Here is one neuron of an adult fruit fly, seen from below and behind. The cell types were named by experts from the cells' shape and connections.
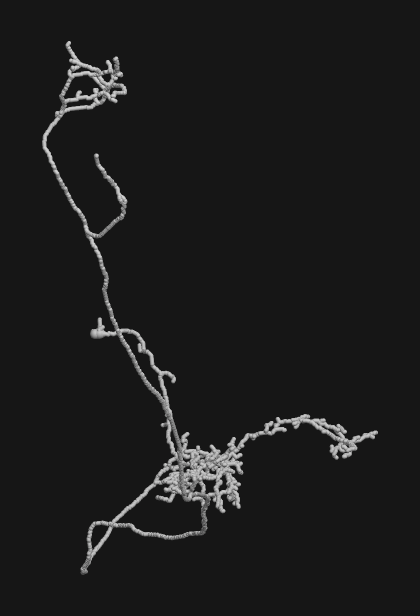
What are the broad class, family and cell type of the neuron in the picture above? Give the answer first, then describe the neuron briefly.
This is a descending neuron. Its family is hemilineage PSp3. It is of cell type DNpe010. The cell body is on the left of the picture. Dozens of branch ends can be seen.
